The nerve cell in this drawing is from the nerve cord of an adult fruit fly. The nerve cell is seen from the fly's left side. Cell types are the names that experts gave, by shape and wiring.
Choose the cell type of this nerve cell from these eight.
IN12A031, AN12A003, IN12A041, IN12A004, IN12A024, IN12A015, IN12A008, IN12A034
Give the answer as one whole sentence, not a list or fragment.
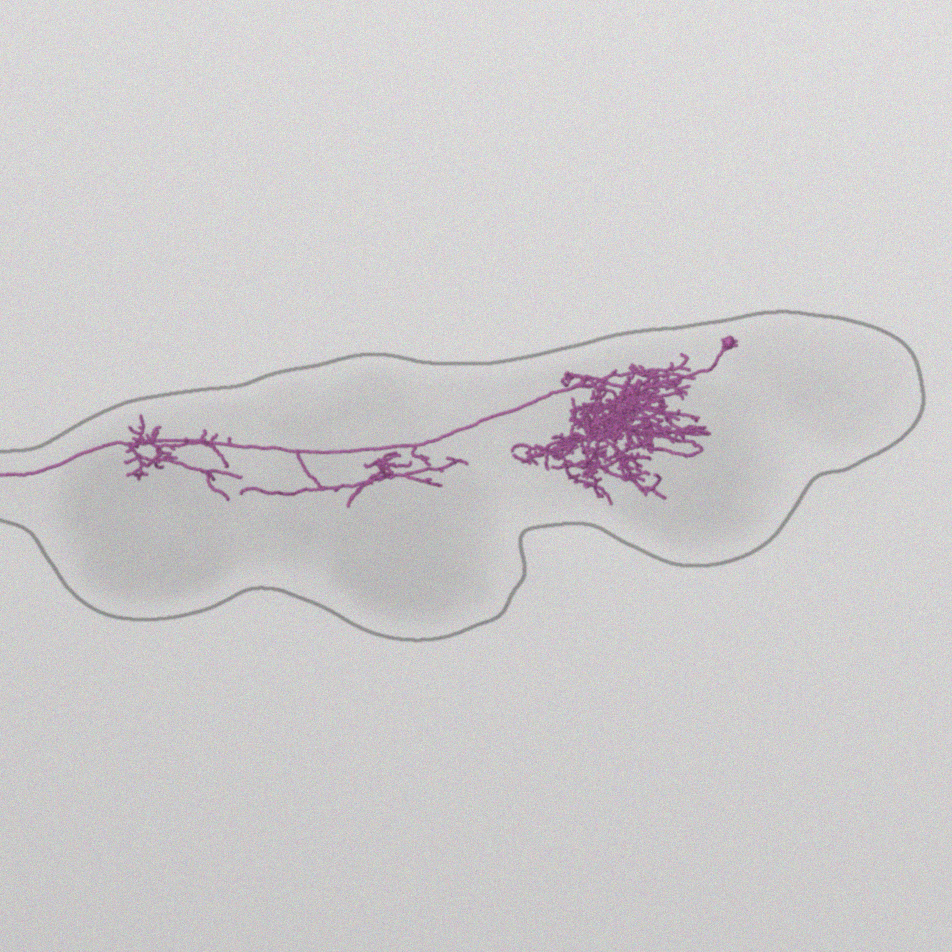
The cell type for the nerve cell is AN12A003.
